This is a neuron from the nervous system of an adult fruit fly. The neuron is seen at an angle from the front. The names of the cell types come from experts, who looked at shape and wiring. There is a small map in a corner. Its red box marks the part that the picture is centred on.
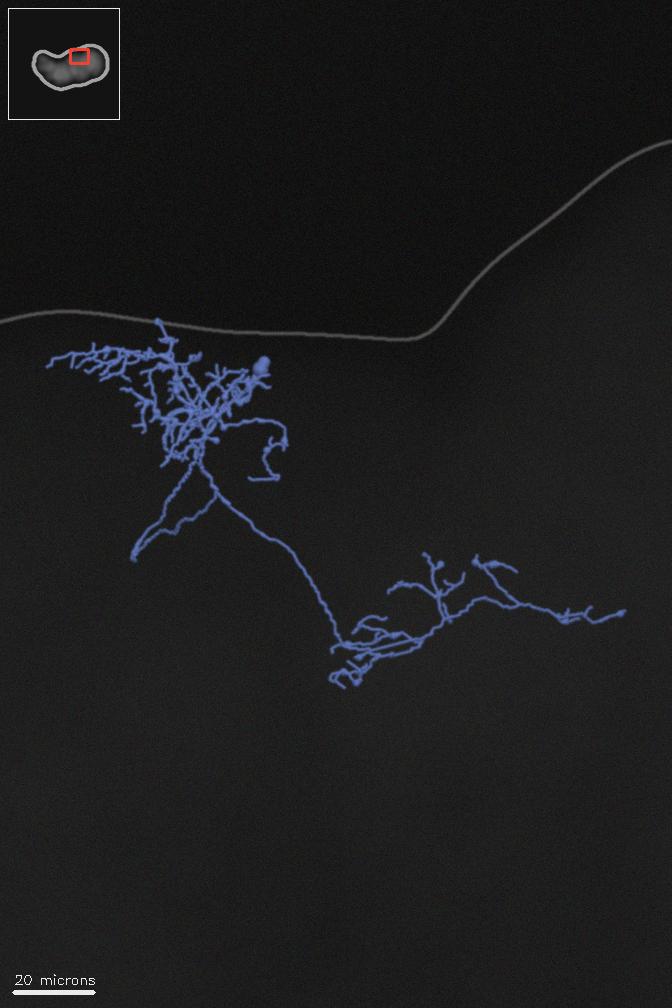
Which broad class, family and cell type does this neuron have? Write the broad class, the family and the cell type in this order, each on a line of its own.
central-brain intrinsic neuron
hemilineage SIPp1
FB8F_b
